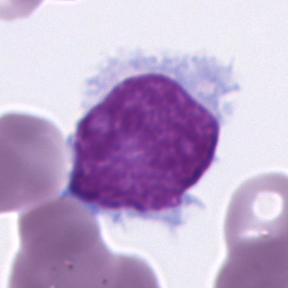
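Hairy cell in the middle of this blood smear: follow its border and you will find fine, hair-like projections fringing it. The cytoplasm is pale blue. The nucleus is one unlobed mass, somewhat angular in outline, with deep purple chromatin in a fine mottled pattern.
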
